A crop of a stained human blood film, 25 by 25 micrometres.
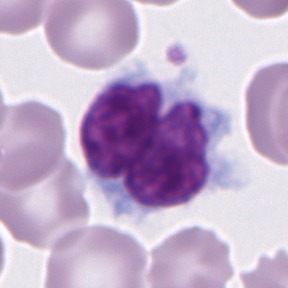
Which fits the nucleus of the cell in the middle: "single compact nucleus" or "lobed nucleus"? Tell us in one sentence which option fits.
The cell's nucleus is segmented into two or more lobes.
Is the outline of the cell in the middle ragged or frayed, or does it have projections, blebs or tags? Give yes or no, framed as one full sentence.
Yes, what the cell shows is a rough outline, frayed or with projections, blebs or tags.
